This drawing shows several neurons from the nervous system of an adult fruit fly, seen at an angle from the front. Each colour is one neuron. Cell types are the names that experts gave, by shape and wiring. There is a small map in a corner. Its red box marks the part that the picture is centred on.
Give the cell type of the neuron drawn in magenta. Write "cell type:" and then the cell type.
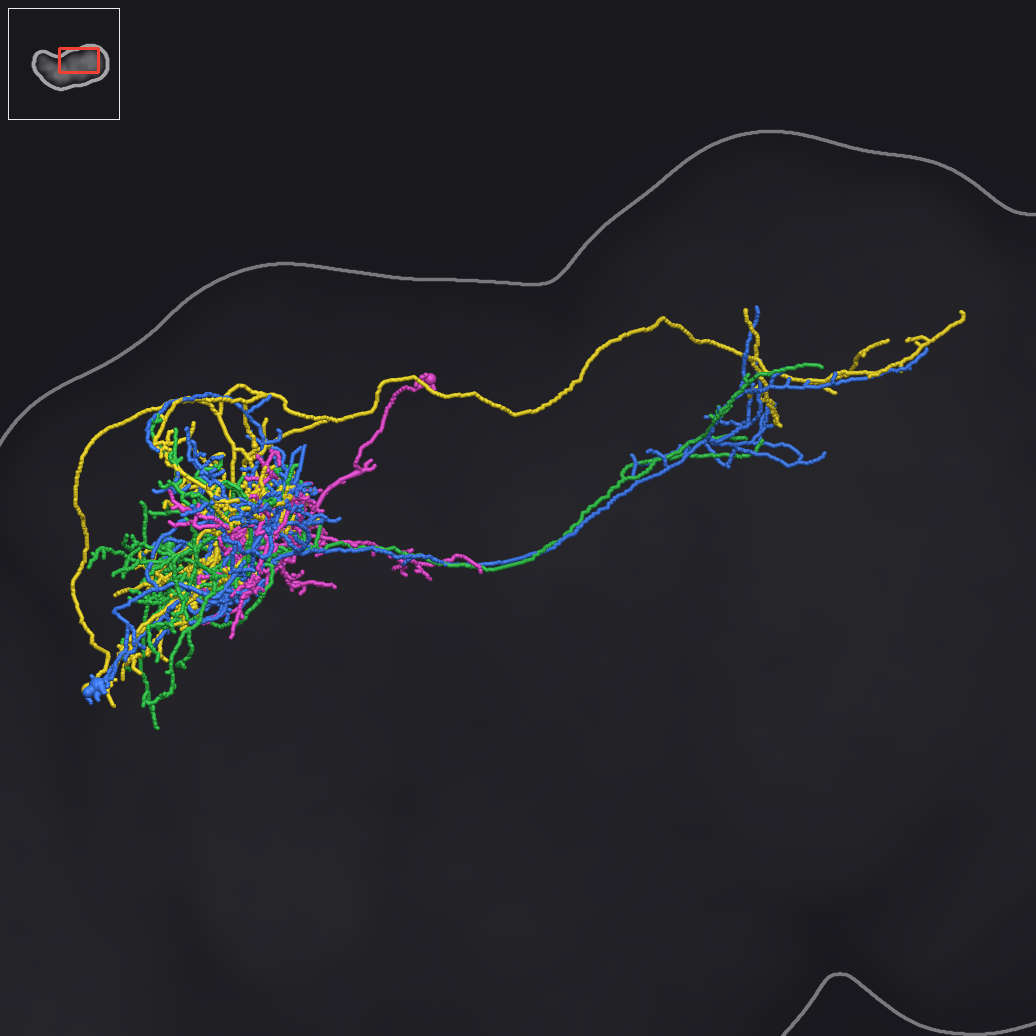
cell type: CL250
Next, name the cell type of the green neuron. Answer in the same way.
cell type: PLP169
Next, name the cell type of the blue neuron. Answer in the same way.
cell type: CL028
